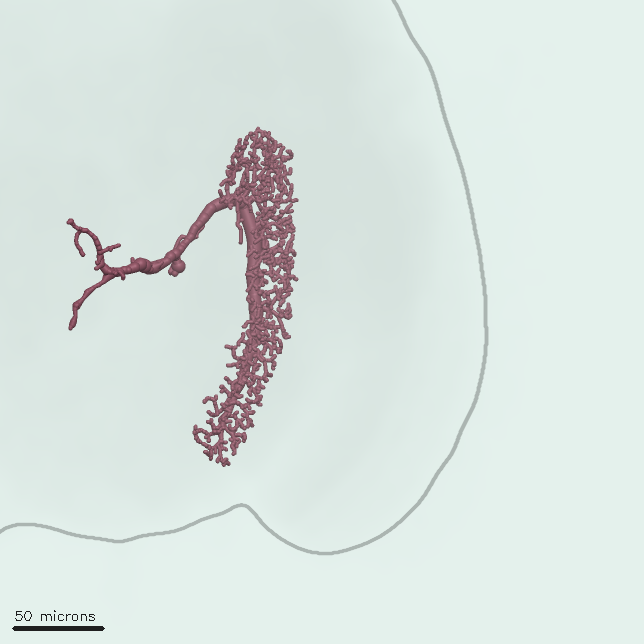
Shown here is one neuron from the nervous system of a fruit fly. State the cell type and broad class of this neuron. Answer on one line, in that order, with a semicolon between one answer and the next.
VS; visual projection neuron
